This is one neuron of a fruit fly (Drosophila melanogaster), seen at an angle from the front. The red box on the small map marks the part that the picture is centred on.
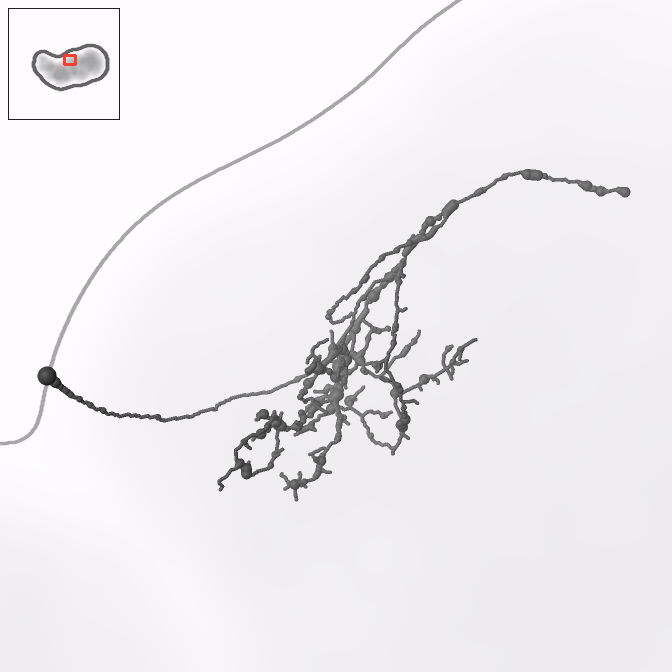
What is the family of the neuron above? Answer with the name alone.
hemilineage SLPp&v1_posterior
